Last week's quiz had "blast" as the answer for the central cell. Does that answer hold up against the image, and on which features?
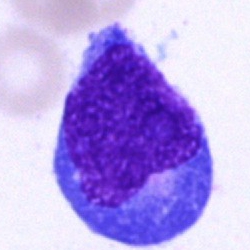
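Blast holds up here. The deciding point is that the cytoplasm contains no dark granules.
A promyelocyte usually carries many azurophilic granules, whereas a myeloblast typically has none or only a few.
Otherwise, the cell is oval and narrows to a point at the top, where small irregular blue blebs project, its cytoplasm is deep blue, and a paler area lies against the lower edge of the nucleus.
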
